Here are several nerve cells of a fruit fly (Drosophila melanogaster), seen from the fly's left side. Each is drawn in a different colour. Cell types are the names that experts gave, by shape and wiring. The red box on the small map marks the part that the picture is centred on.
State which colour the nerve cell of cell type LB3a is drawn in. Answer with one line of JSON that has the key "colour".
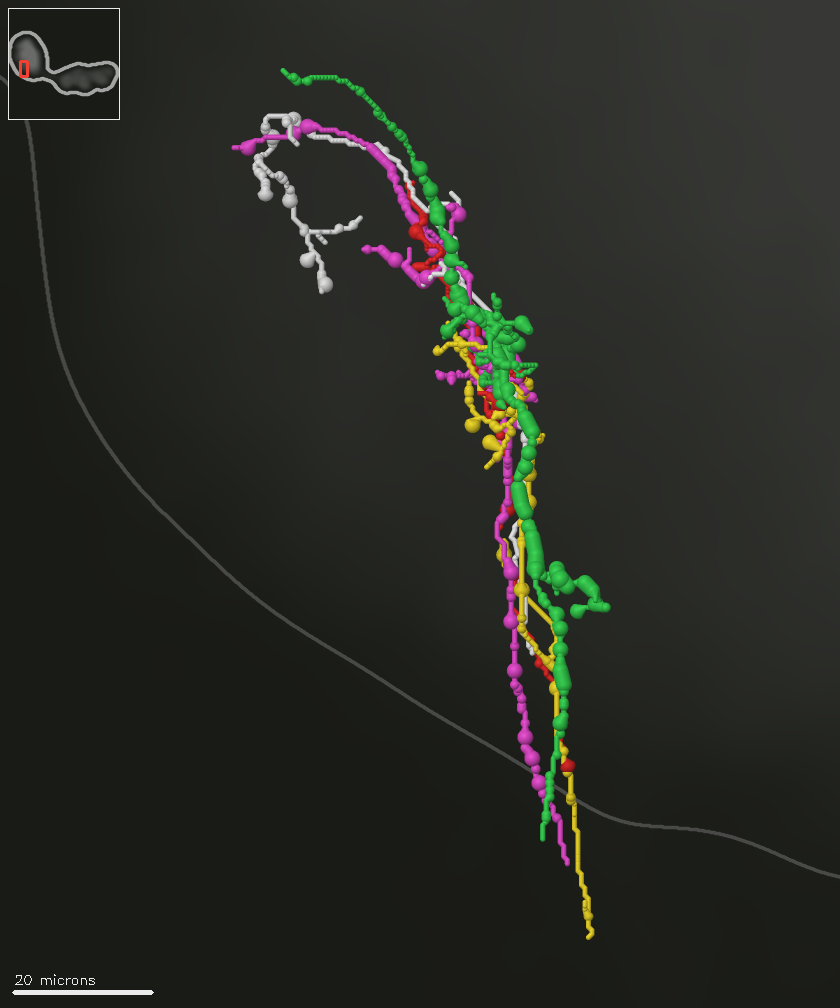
{"colour": "yellow"}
